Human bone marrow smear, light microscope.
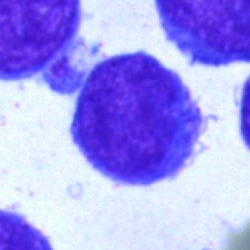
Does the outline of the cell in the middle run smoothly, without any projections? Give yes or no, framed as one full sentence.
No, projections, blebs or tags, or a frayed edge, break the outline of this cell.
